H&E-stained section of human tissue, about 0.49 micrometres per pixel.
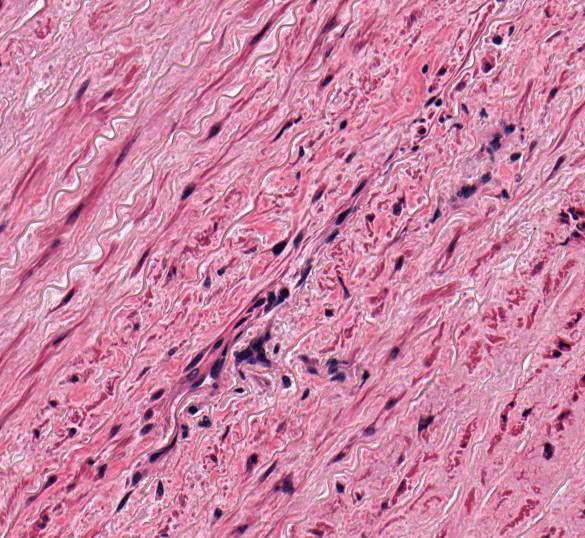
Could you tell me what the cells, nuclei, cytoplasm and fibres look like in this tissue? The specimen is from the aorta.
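Pink fibres: diagonal across whole field, lower left to upper right. Right half: fibres broken into short clumped fragments, not long bundles. Spindle cells scattered; elongated dark purple nuclei parallel to fibres. Near centre: small cluster of crowded dark nuclei.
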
